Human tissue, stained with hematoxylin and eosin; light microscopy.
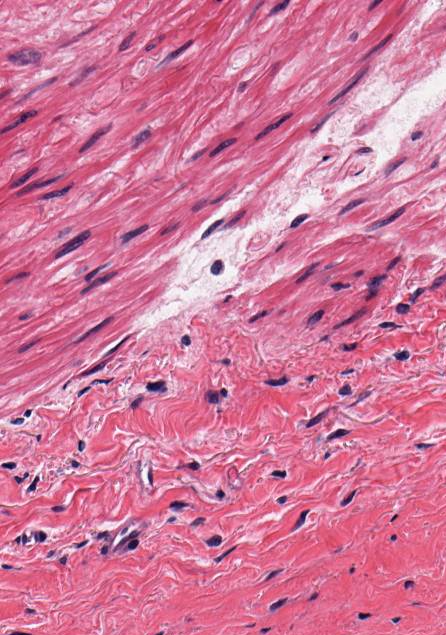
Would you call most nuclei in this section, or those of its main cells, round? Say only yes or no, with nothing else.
No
